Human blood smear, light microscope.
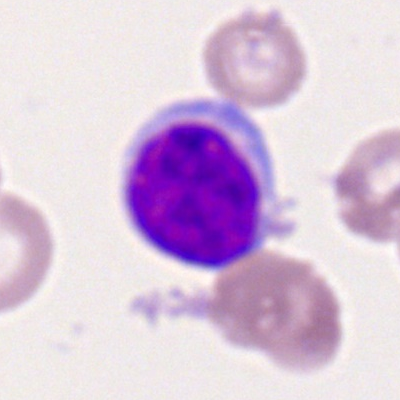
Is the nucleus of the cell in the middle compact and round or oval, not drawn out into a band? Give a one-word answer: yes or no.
Yes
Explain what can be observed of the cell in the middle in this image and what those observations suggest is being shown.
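Let me see: the chromatin stains deep purple, and it looks dense and coarsely clumped. There's only a scant rim of pale blue cytoplasm, and it is widest along the upper right side of the nucleus. Small ragged projections stick out from the right edge of the cytoplasm. So this one is a lymphocyte.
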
